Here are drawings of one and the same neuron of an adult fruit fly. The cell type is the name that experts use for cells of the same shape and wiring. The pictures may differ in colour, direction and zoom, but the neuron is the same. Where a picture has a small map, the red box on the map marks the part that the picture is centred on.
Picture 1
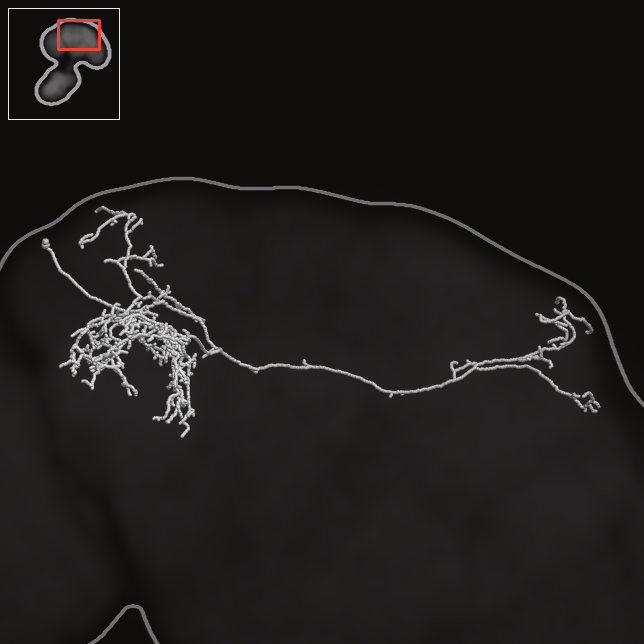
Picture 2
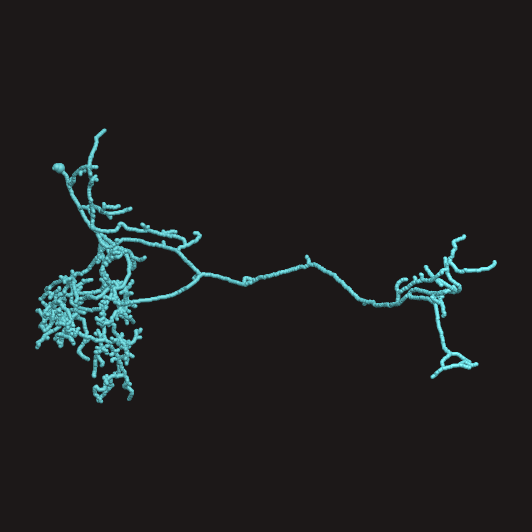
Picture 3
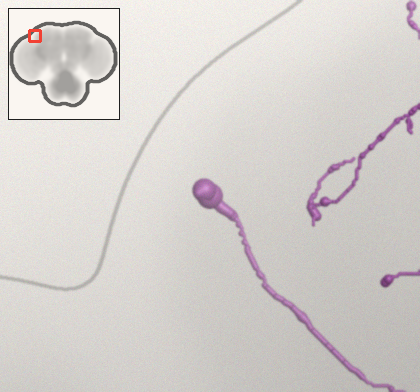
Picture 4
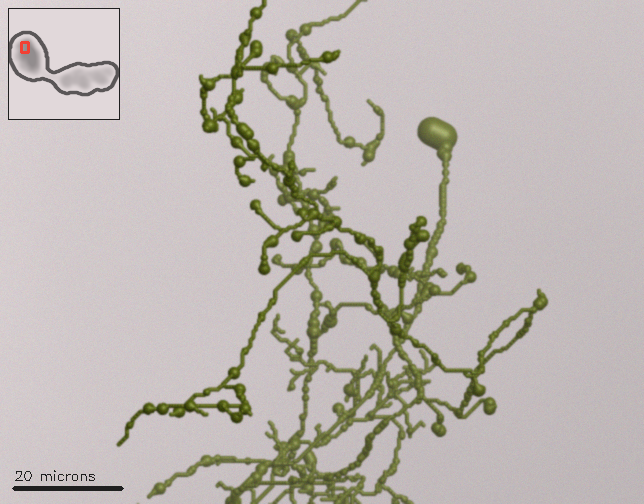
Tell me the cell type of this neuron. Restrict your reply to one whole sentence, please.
The neuron has AVLP060 as its cell type.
